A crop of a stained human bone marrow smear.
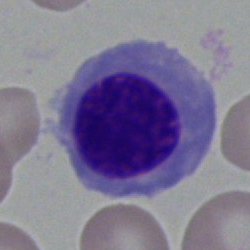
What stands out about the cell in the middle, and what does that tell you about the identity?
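Cell roughly round; edge faintly ragged on left side. Nucleus off-centre, toward lower left. Chromatin dark purple, coarsely clumped. No distinct nucleolus visible. Cell: erythroblast.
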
